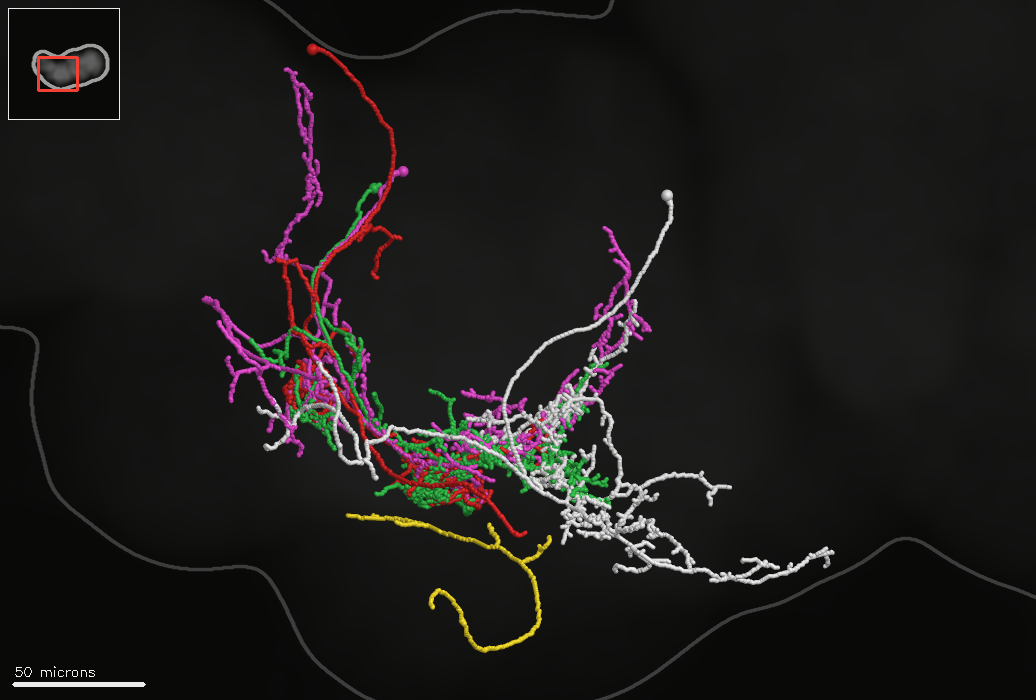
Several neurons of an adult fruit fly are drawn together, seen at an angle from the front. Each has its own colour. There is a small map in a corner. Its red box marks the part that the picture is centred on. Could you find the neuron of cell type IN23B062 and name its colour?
white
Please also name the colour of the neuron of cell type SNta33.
yellow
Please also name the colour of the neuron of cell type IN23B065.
green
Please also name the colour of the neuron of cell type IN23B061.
magenta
